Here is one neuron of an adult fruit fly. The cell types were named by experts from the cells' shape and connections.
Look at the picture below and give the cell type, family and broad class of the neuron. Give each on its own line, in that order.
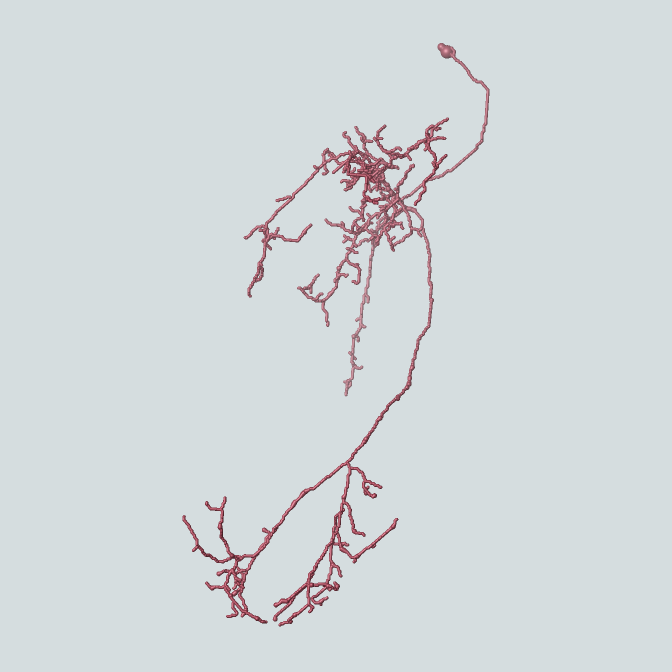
PLP162
hemilineage VLPl&p1_posterior
central-brain intrinsic neuron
